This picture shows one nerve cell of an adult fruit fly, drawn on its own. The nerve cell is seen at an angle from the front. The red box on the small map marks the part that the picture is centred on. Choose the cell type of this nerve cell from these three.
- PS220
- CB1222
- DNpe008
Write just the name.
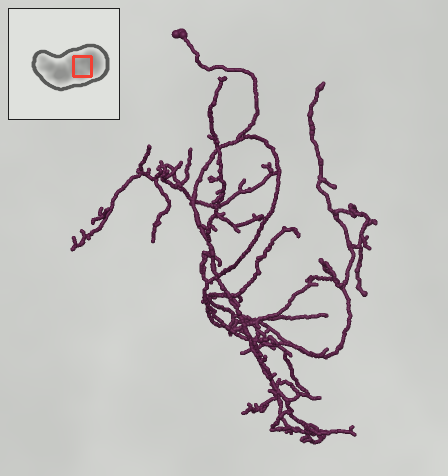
CB1222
